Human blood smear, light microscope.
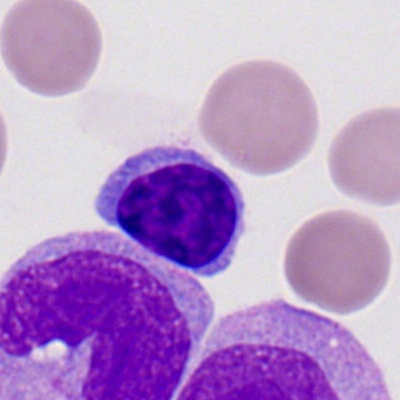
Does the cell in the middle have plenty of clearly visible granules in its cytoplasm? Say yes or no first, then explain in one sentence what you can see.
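No. No granules are seen in the cytoplasm.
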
